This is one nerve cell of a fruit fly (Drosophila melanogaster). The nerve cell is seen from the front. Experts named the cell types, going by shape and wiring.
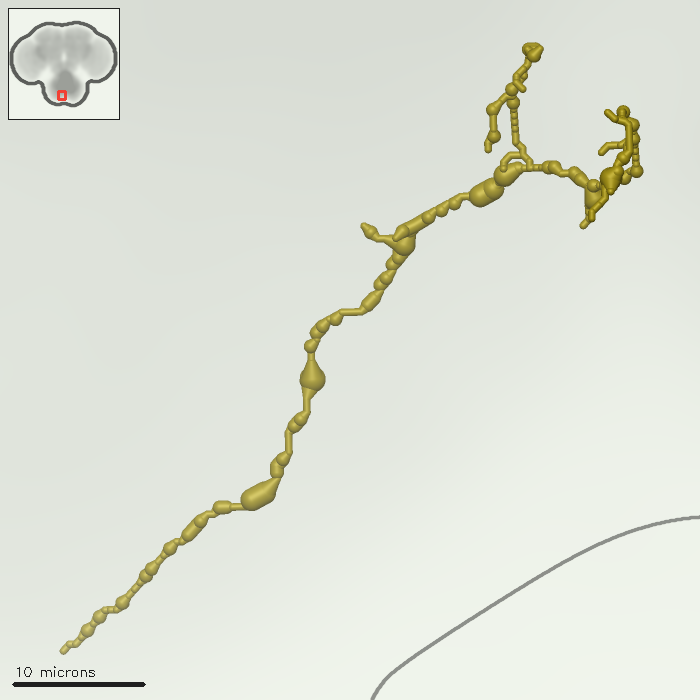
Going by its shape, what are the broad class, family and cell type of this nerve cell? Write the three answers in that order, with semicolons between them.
sensory neuron entering the nerve cord; class mechanosensory tactile; SNta35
